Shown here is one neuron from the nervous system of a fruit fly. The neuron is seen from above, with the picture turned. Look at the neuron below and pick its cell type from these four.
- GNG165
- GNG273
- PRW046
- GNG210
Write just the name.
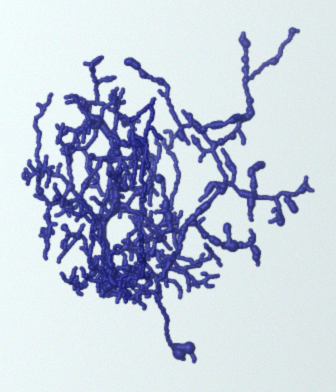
GNG165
